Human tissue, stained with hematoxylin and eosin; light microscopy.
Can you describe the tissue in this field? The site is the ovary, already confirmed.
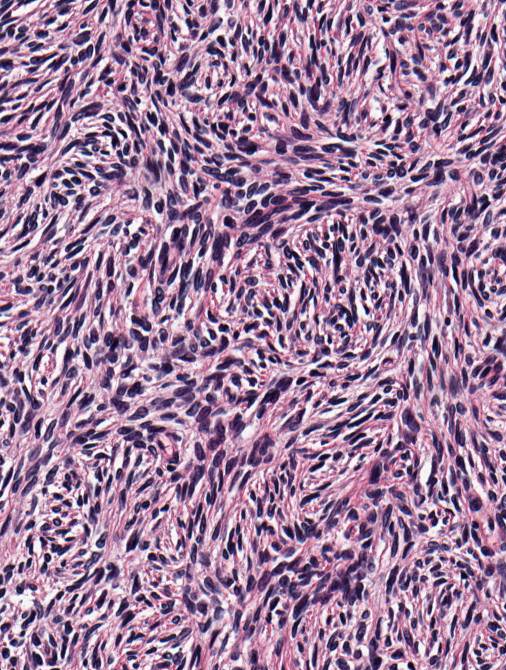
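Notice that spindle cells fill the whole field, in short fascicles that cross one another at varying angles. They are densely packed, with only scant stroma between them. Their nuclei are elongated to ovoid and darkly stained. See how the cell borders are indistinct: the pale pink cytoplasm merges with the surrounding fibres.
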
